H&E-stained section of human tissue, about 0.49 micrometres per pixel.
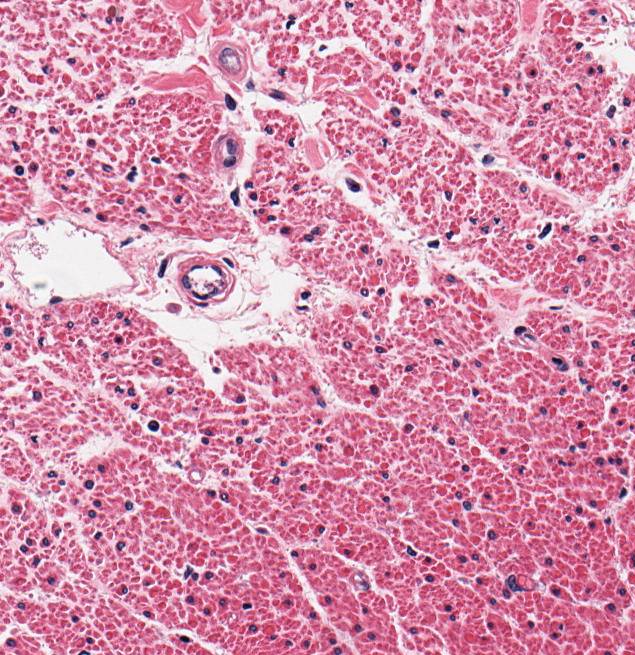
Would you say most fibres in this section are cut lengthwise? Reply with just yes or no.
No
